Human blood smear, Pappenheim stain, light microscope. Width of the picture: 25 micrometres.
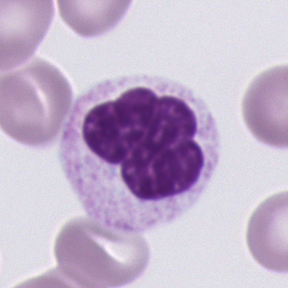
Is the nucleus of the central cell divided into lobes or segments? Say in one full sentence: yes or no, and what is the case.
Yes, in this cell the nucleus is divided into lobes or segments.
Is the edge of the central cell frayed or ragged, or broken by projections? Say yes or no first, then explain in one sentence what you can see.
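No. The cell outline is roughly round and smooth.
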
